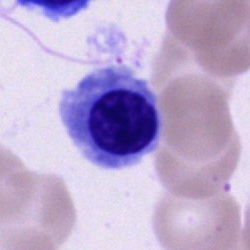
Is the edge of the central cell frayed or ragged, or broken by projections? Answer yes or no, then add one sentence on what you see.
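Yes. The cell outline is irregular, with small blunt bulges along the left and upper edges.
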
